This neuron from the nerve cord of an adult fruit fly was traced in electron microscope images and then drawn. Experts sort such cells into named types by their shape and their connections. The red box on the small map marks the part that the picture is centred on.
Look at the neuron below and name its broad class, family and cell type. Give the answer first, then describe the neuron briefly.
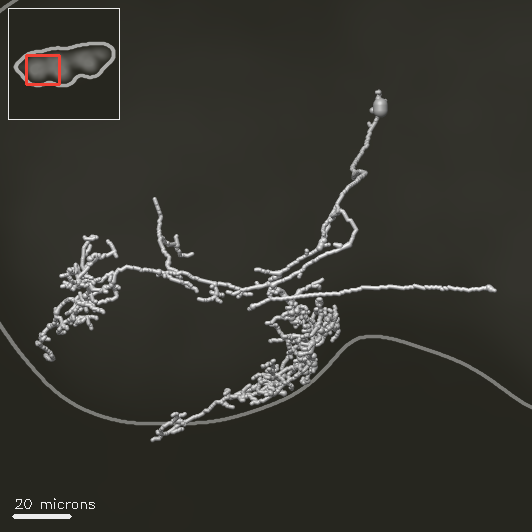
Its broad class is nerve-cord intrinsic neuron. The family is hemilineage 23B. It is of cell type IN23B065. By the scale bar it is about 160 microns wide in this view. The picture shows dozens of branch ends.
